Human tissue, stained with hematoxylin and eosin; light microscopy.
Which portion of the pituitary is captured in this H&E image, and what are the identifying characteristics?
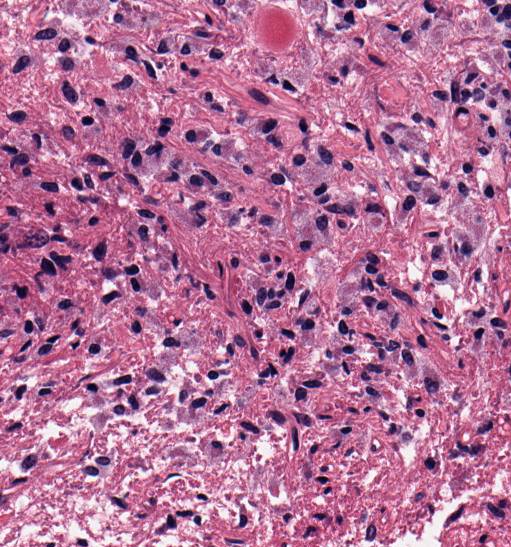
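Neurohypophysis fills the whole field, fairly evenly cellular and without glands, epithelium or lumina. The background is pink, wavy fibrillary strands running criss-cross; most nuclei are small, dark, oval to spindle-shaped.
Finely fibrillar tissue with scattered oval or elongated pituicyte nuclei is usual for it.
A single round, homogeneous, bright pink body sits at the top centre.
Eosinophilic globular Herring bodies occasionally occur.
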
